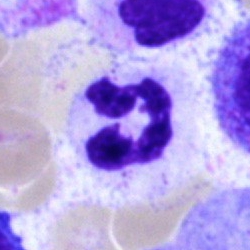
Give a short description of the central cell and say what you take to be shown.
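The first thing I notice is a nucleus bent into a C shape, its opening toward the left. Its chromatin looks dense and dark purple all the way through. Around it the cytoplasm is plentiful and pale lilac, and I see no vacuoles there. The cell, then, is a segmented neutrophil.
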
